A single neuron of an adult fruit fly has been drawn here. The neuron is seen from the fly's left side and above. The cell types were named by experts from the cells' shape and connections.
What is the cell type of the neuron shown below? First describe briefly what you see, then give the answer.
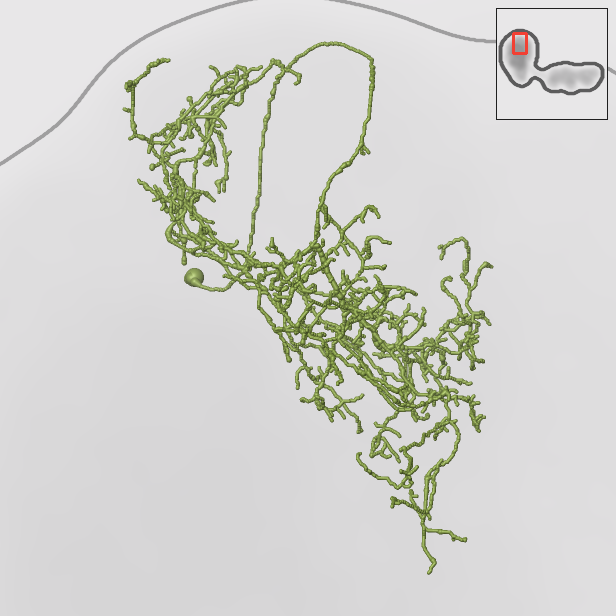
More than a hundred branch ends can be seen. As drawn here it is taller than it is wide. This is a central-brain intrinsic neuron. Its cell type is SLP080.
